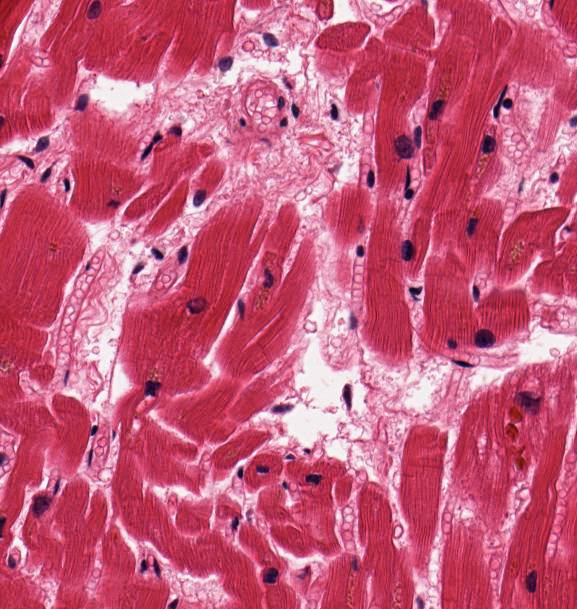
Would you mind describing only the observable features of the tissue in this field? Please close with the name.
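You'll notice the field is filled by bundles of deeply eosinophilic muscle fibres running in varying directions, many obliquely or nearly vertically. Some of them branch and join their neighbours instead of lying as separate parallel cylinders. Each nucleus sits singly in the centre of its fibre, and small golden-brown granules cluster inside the fibres near some nuclei. It's left ventricle of the heart.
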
